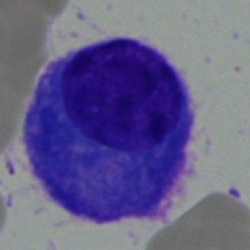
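Plasma cell, centre of a stained bone marrow smear. Checked in turn, the outline is roughly round, the nucleus lies off-centre toward the upper right, and the cytoplasm is widest on the lower left side of the cell. No coarse granules are seen in the cytoplasm.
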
